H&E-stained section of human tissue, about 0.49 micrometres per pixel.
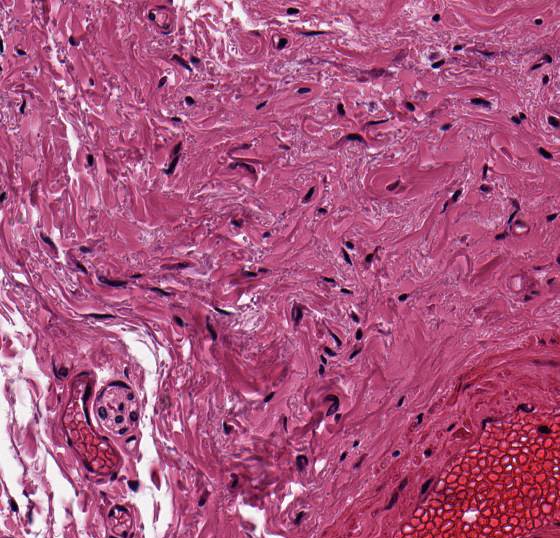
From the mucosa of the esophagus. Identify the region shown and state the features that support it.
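Answer: loose connective tissue. Collagen bundles run in many different directions across most of the field.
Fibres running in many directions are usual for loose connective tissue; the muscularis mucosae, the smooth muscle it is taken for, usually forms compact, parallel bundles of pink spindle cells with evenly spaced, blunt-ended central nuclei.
The bundles here are dense and wavy, staining a deep pink-red with eosin. In the bottom-right corner a vessel lumen is packed with closely crowded red blood cells, and no epithelium is present anywhere in the field.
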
